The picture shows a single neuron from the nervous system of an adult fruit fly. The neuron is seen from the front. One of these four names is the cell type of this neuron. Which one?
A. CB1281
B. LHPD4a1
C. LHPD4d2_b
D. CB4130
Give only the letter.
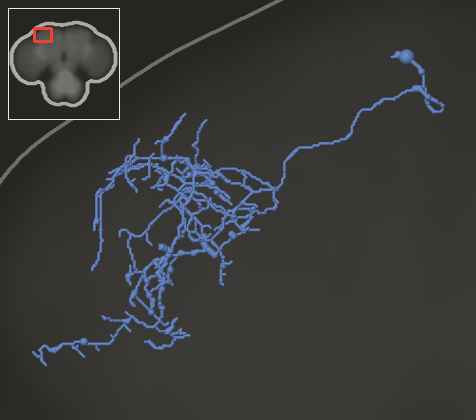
B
